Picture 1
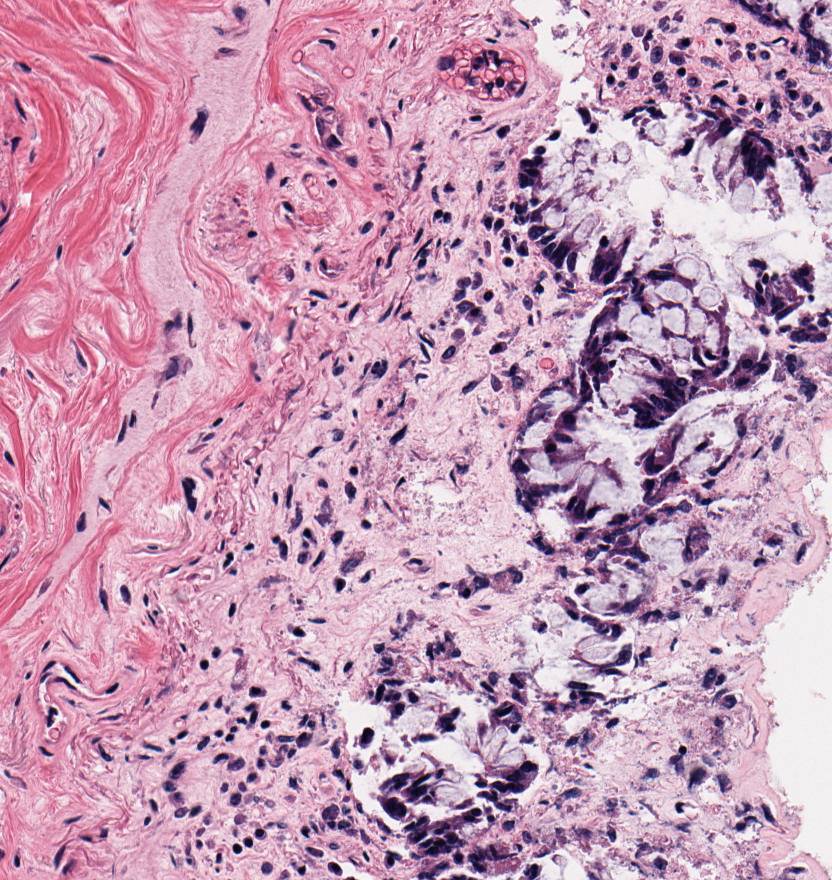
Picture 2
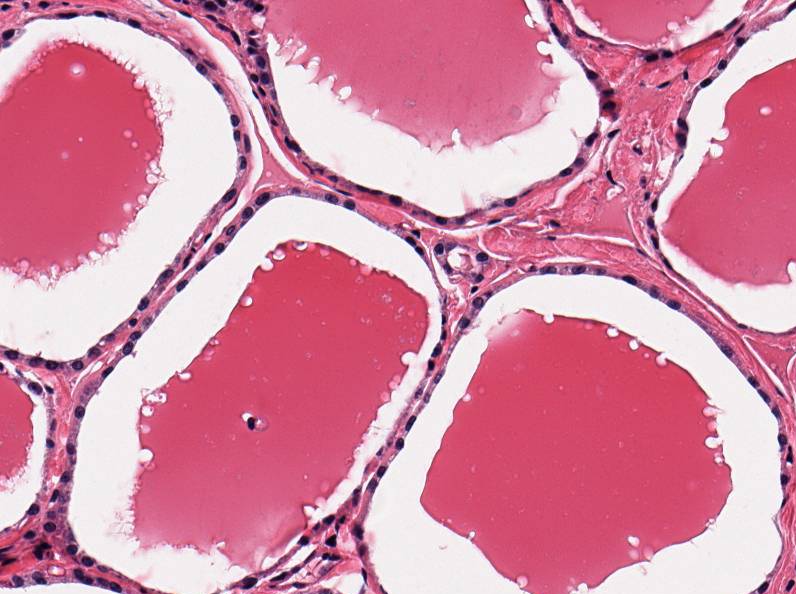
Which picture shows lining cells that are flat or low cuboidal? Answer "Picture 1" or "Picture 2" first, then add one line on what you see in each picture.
Picture 2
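What picture 1 shows: The gland cells are tall columnar cells with pale grey-blue, mucin-filled cytoplasm.
What picture 2 shows: Each follicle is lined by a single layer of flattened epithelium.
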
